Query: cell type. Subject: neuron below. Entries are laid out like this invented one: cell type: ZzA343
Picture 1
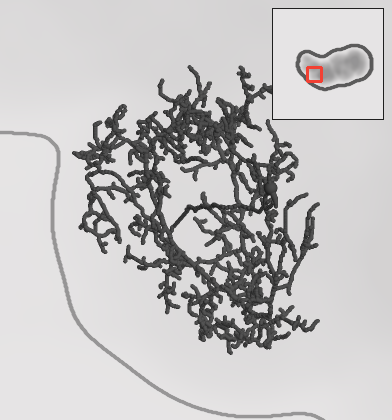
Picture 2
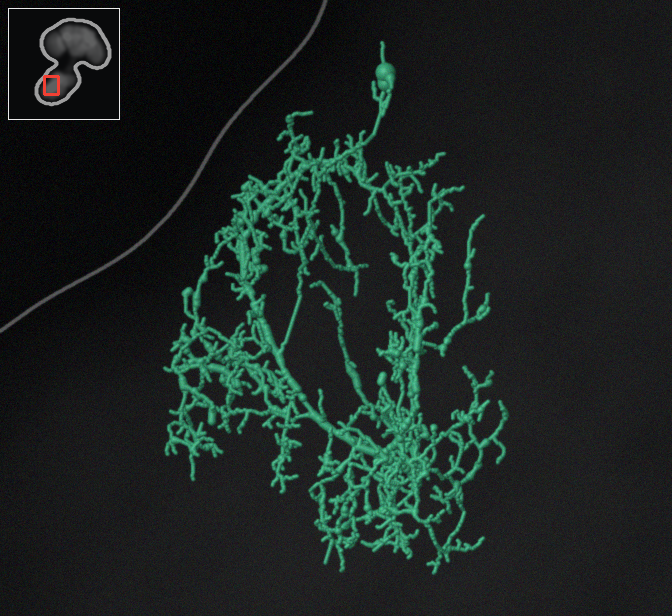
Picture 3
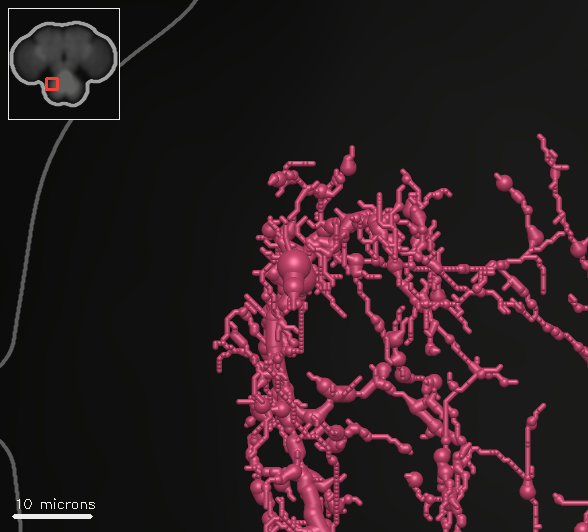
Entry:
cell type: IN17A052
